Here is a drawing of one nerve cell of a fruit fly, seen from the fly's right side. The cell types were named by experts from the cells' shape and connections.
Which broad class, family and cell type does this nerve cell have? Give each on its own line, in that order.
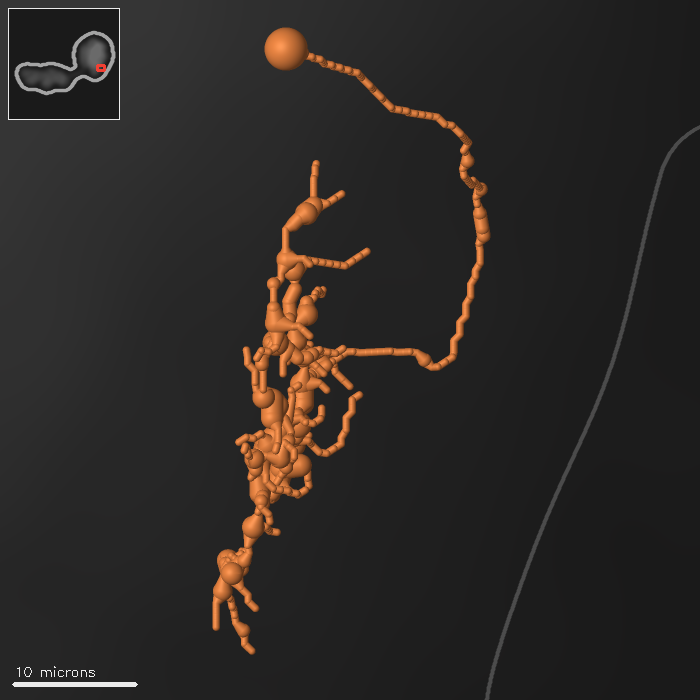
optic-lobe intrinsic neuron
Dm
Dm15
